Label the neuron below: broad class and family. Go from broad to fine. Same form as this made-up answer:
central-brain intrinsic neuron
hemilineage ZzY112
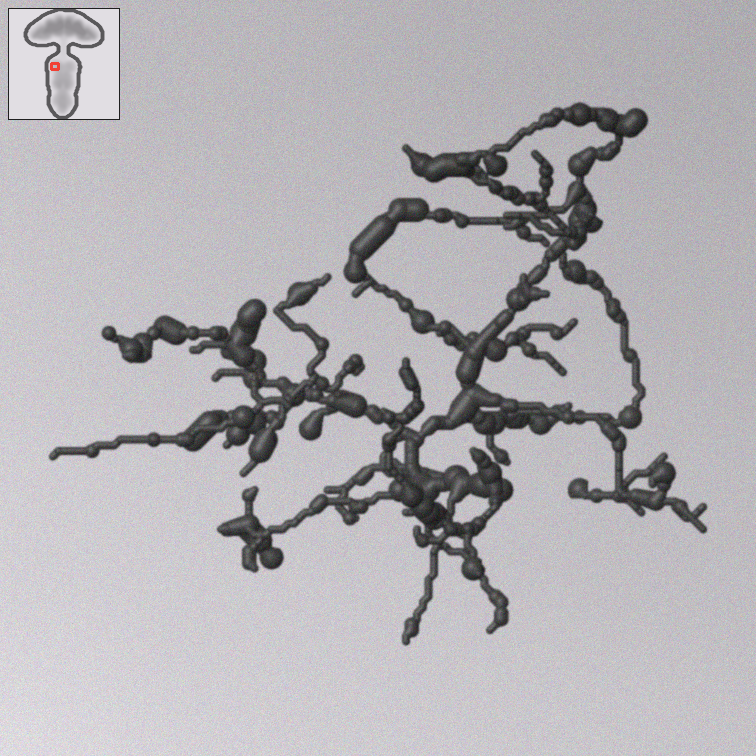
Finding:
nerve-cord intrinsic neuron
hemilineage 01B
